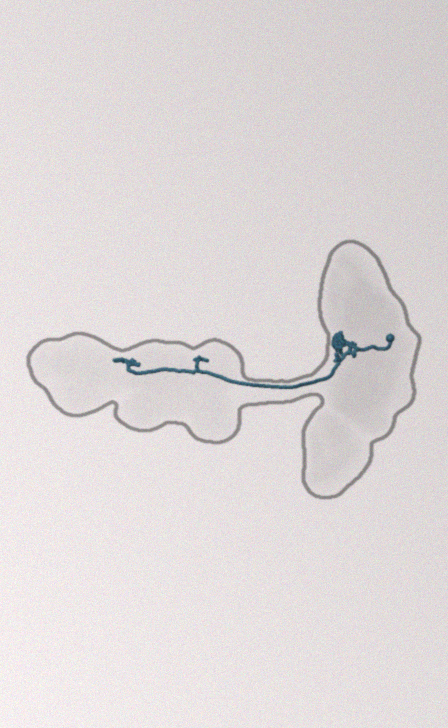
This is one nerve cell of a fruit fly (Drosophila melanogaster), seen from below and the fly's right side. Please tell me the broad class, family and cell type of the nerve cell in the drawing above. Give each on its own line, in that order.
descending neuron
DNb
DNb03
